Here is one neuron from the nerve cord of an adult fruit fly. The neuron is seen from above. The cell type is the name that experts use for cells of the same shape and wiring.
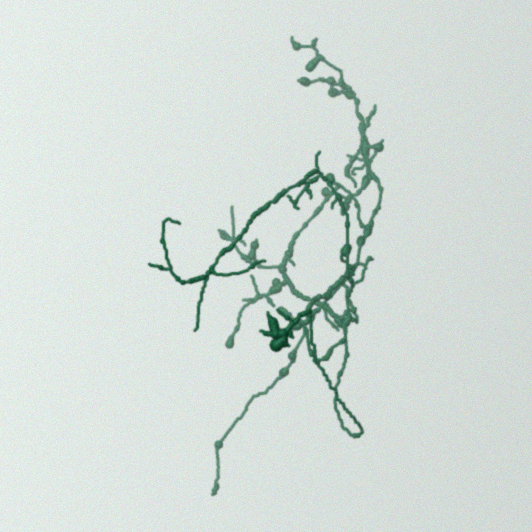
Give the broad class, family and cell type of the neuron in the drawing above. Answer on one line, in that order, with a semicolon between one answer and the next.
nerve-cord intrinsic neuron; hemilineage 11B; IN11B020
